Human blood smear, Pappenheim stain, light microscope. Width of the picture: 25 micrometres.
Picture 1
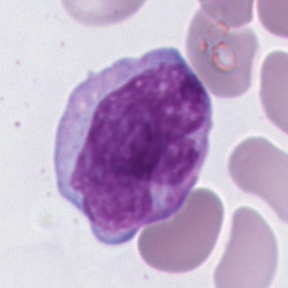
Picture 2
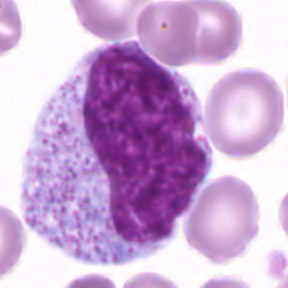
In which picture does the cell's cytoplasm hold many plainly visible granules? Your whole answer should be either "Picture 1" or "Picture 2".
Picture 2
